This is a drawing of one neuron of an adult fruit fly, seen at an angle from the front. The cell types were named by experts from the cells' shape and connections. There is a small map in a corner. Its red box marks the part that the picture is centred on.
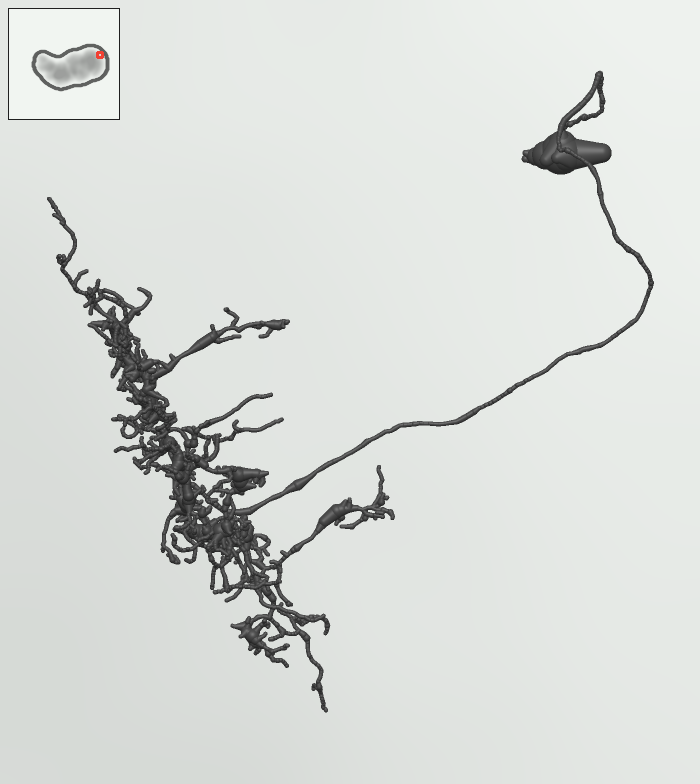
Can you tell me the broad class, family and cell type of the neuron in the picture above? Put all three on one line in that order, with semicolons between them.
optic-lobe intrinsic neuron; Dm; Dm8a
